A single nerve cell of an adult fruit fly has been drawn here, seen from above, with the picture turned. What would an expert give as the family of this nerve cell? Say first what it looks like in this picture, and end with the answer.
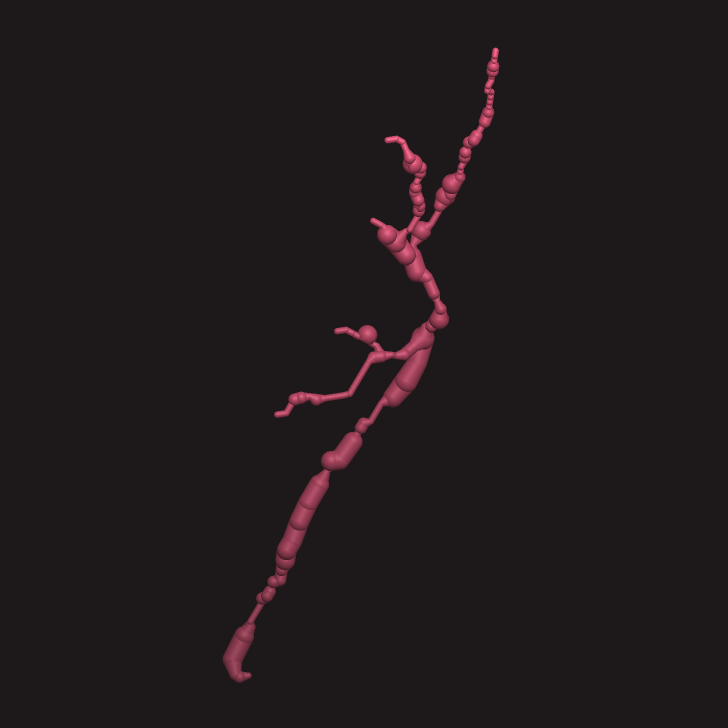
No cell body is drawn. It has a dozen or fewer branch ends. Its broad class is sensory neuron entering the nerve cord. The name of its family is class mechanosensory tactile.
